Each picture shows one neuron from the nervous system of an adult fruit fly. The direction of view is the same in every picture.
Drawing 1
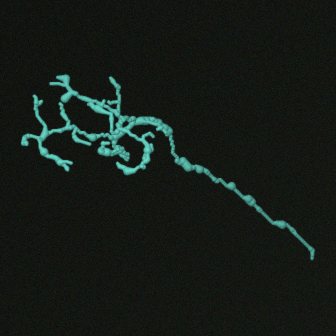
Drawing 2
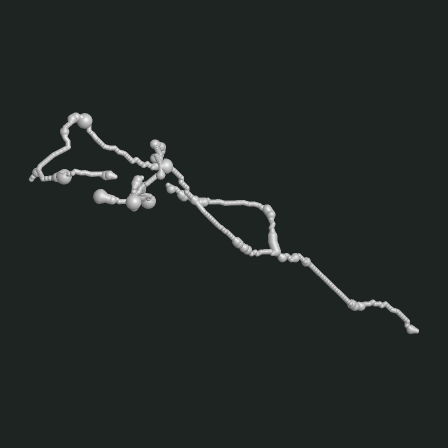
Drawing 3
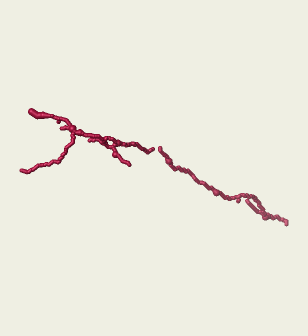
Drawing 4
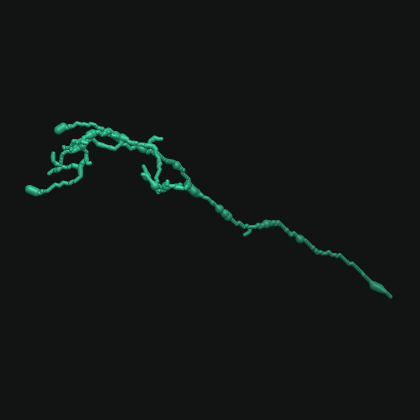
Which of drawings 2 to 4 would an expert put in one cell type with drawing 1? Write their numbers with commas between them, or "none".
2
